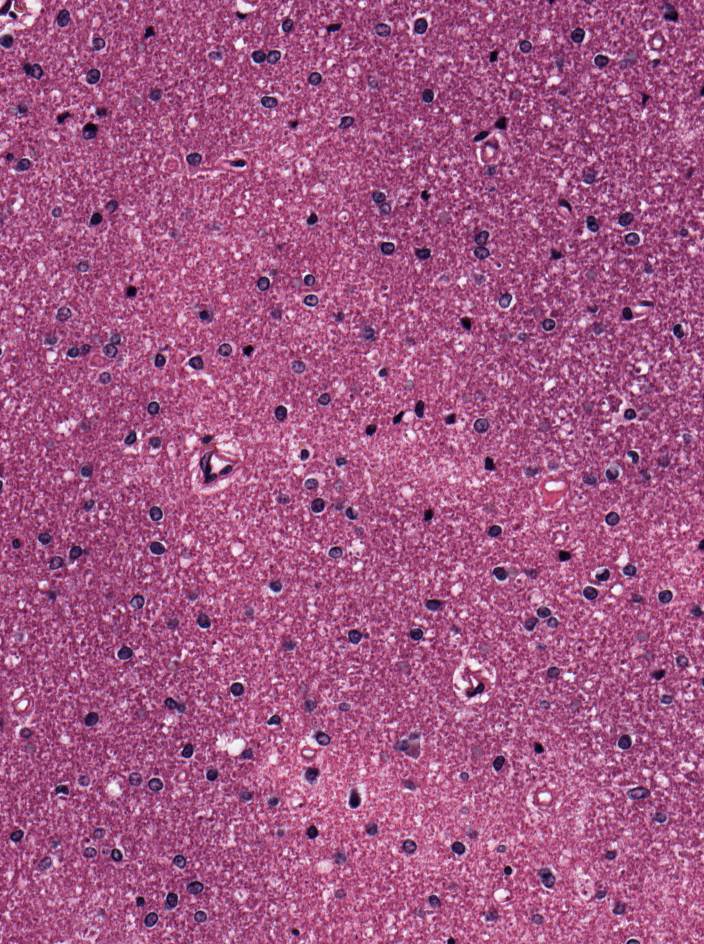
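Cerebral cortex, H&E section. Uniform pink, finely granular matrix; nuclei evenly scattered, no organised units. Most nuclei small, round, dark, with little visible cytoplasm. A few small vessels with a surrounding clear space, left centre and lower right. No epithelium, glands or fat cells.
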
